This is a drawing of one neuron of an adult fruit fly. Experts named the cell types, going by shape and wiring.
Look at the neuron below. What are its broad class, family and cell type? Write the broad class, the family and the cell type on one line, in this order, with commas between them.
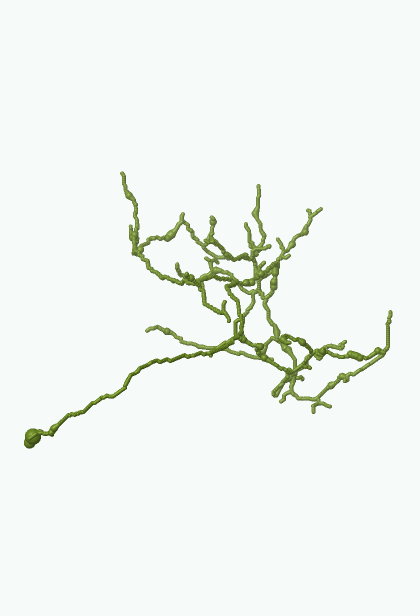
nerve-cord intrinsic neuron, hemilineage 14A, IN14A090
